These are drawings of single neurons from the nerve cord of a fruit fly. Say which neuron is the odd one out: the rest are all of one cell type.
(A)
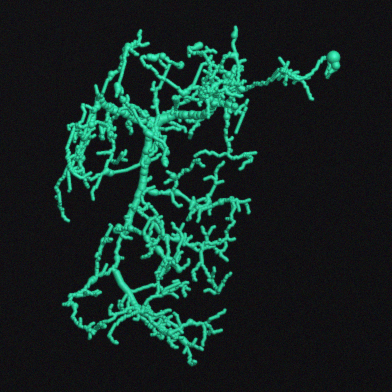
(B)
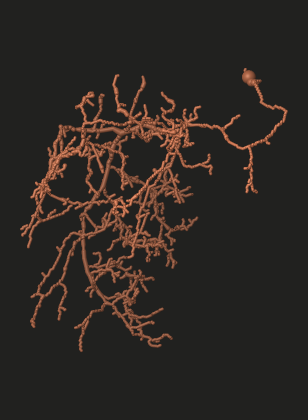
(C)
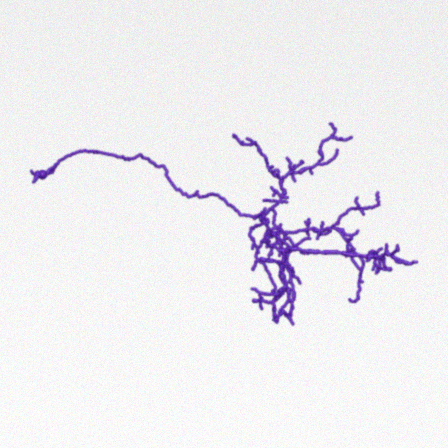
C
